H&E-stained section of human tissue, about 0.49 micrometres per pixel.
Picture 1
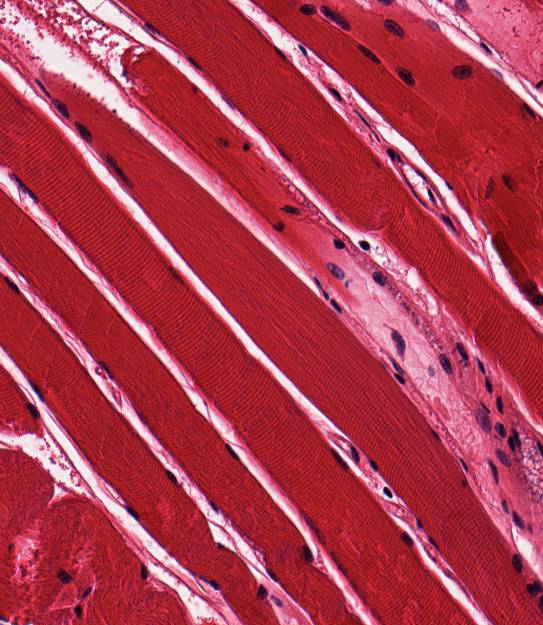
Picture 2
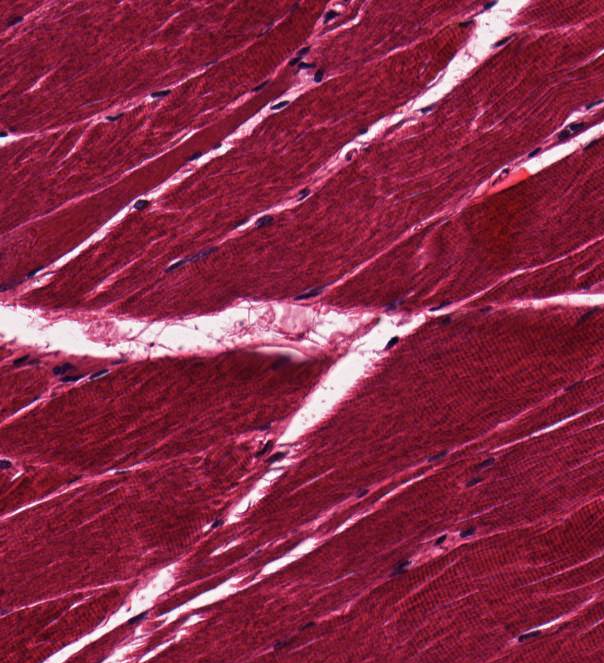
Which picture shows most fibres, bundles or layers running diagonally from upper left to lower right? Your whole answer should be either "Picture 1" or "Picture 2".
Picture 1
